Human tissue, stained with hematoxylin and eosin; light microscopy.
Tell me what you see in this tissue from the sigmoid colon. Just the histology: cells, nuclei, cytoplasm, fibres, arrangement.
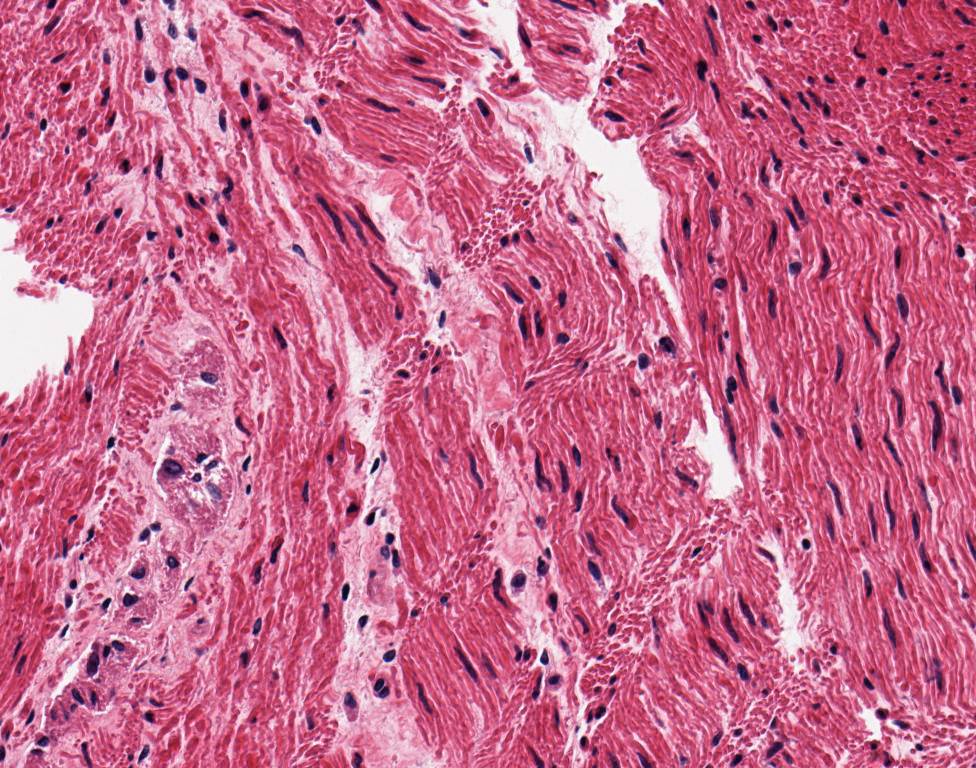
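Inside the fibres you've got dark, elongated, cigar-shaped nuclei running along their length. Down at the lower left there's a cluster of large cells with purplish granular cytoplasm and dark nuclei. Pale pink, loose, wispy stroma separates the muscle bundles, and no fat cells turn up.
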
